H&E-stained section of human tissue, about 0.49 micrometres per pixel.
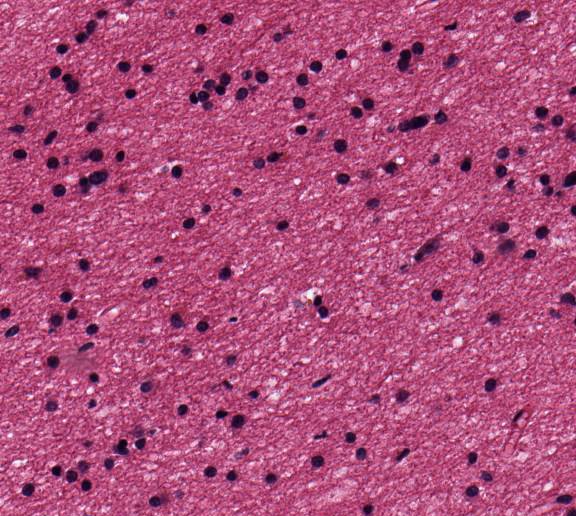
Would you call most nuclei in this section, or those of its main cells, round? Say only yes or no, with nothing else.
Yes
